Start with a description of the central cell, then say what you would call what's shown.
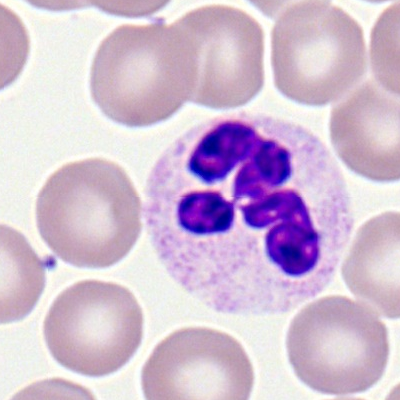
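Several lobes make up the nucleus, joined to one another by thin strands. Its chromatin is dark purple and coarsely clumped. The cytoplasm is abundant and pale pink, with many fine pink-violet granules. The cell is a segmented neutrophil.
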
